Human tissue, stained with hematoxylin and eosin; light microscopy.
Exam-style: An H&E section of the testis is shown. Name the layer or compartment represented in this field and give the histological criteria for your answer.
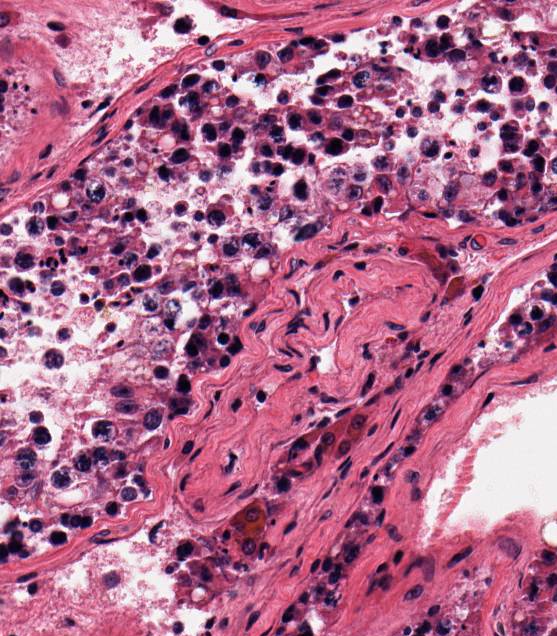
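The field shows seminiferous tubule. First, the wall: the compartments in the upper part and left side are bounded by layered pink lamellae with flattened, elongated nuclei.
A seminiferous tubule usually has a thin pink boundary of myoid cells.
Second, the contents: mostly round cells with dark, round nuclei, lying loosely with clear gaps, plus scattered larger cells with pale, finely vacuolated cytoplasm. A wavy pink fibrous band runs diagonally through the centre between them.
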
